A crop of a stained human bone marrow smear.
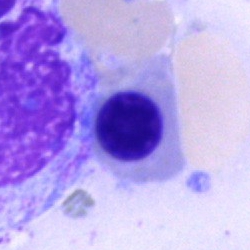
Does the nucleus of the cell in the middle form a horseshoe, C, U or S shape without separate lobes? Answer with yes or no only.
No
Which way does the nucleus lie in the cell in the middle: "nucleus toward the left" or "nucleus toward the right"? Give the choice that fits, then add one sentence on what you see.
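Nucleus toward the left. The rim of cytoplasm is wider on the right and lower side of the nucleus than on the left.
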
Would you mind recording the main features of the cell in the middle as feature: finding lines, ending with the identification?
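Chromatin: very dense, dark, almost evenly deep purple
Nucleoli: none visible
Cytoplasm: pale grey-blue
Vacuoles: none in cytoplasm
Name: erythroblast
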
